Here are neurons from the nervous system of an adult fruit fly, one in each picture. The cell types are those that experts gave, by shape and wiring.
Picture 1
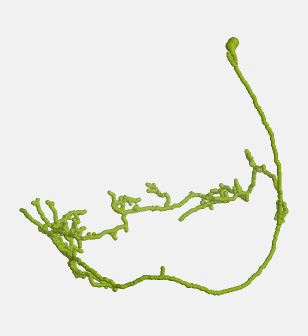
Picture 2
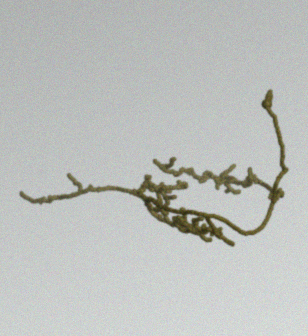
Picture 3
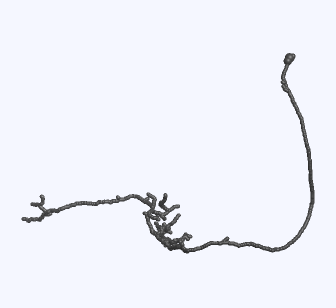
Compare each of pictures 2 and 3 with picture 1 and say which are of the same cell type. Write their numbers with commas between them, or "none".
2, 3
